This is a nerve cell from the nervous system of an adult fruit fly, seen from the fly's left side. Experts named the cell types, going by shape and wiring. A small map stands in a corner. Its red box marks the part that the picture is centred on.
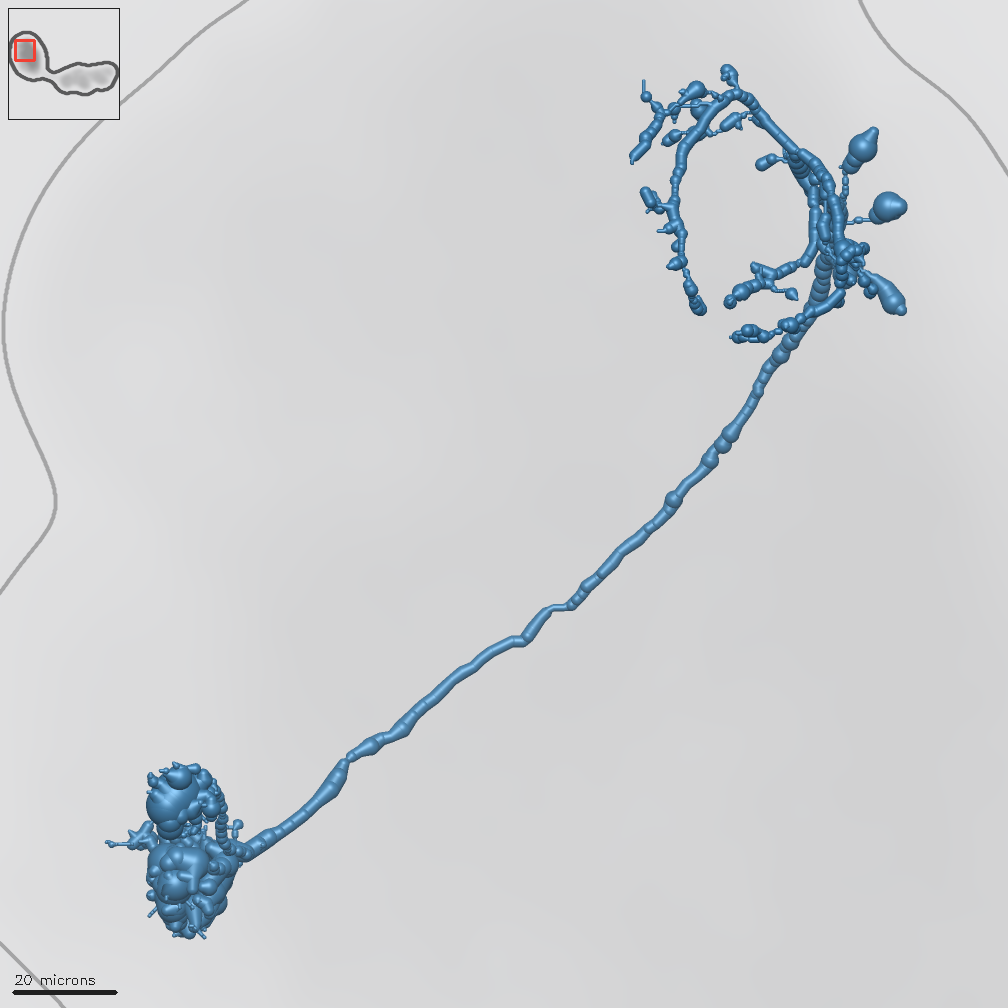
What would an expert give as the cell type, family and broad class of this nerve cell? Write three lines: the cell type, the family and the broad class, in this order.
VC1_lPN
hemilineage ALl1_ventral
central-brain intrinsic neuron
